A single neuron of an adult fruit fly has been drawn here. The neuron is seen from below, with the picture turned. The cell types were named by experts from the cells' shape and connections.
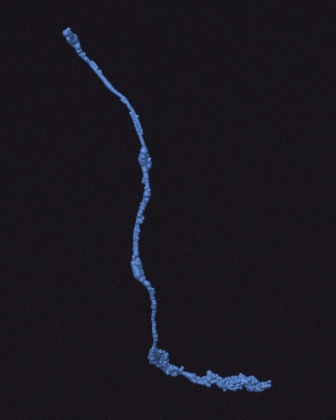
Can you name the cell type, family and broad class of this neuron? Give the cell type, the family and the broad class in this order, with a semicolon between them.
R8y; class visual; photoreceptor or other optic-lobe sensory neuron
